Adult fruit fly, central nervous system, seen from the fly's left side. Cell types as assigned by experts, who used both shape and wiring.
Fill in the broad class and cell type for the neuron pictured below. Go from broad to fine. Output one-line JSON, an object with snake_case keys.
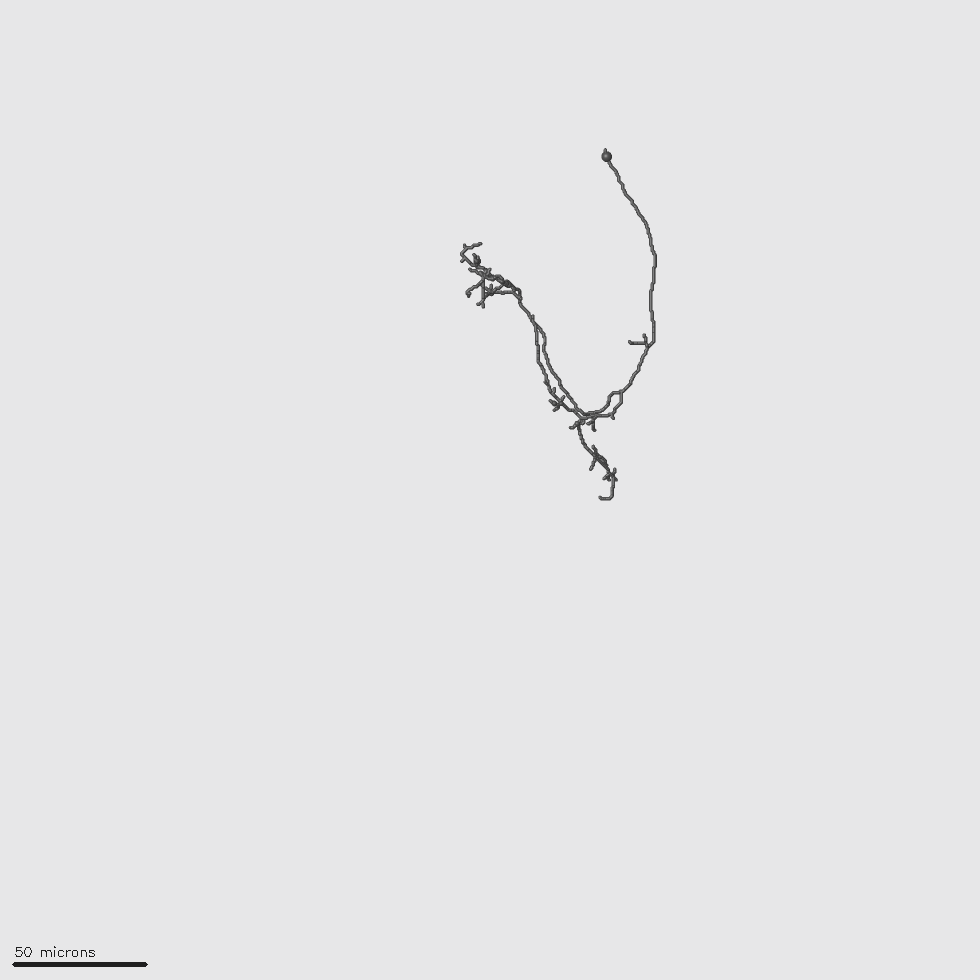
{"broad_class": "central-brain intrinsic neuron", "cell_type": "CB2721"}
